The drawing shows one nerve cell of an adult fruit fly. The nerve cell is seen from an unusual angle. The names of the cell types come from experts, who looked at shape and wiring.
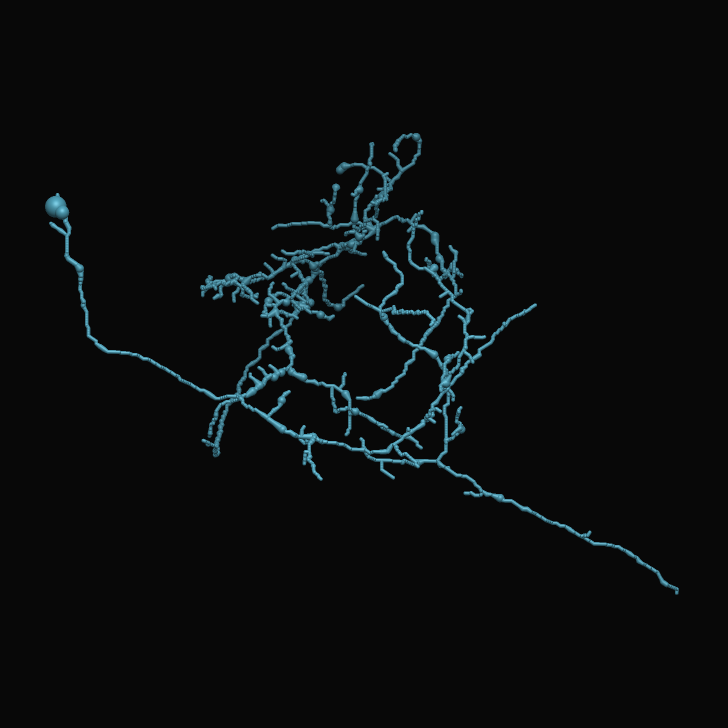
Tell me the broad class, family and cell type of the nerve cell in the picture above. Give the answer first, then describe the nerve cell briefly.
This is a central-brain intrinsic neuron. The family is hemilineage SLPal2. The cell type is SLP035. The cell body is at the upper left of the picture. Dozens of branch ends can be seen.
